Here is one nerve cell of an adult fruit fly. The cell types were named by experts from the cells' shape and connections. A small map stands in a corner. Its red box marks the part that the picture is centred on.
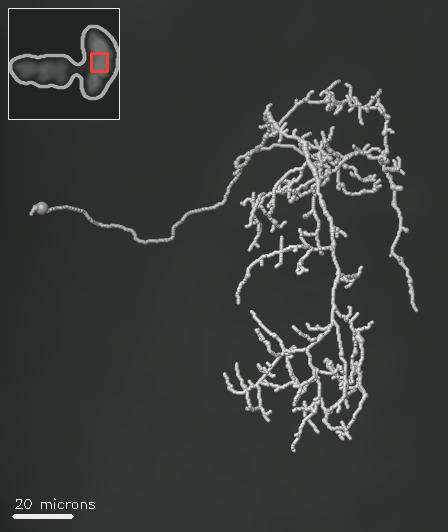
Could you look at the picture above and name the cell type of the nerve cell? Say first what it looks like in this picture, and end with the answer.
It is in the brain and does not reach the nerve cord. The cell body is on the left of the picture. The picture shows dozens of branch ends. It is a central-brain intrinsic neuron. The cell type is SMP399_a.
